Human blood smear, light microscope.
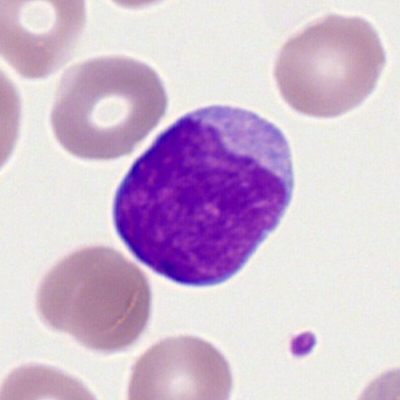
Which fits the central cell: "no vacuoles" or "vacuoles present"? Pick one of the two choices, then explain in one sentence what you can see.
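No vacuoles. No vacuoles are seen in the cytoplasm.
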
